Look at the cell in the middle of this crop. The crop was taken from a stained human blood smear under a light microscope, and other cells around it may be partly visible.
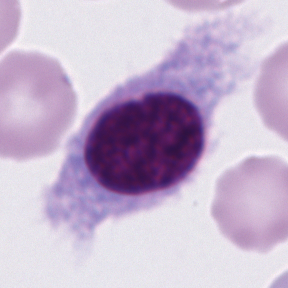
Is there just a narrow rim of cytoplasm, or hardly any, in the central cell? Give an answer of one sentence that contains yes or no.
No, it is abundant cytoplasm that surrounds its nucleus.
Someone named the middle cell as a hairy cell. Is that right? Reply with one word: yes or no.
yes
